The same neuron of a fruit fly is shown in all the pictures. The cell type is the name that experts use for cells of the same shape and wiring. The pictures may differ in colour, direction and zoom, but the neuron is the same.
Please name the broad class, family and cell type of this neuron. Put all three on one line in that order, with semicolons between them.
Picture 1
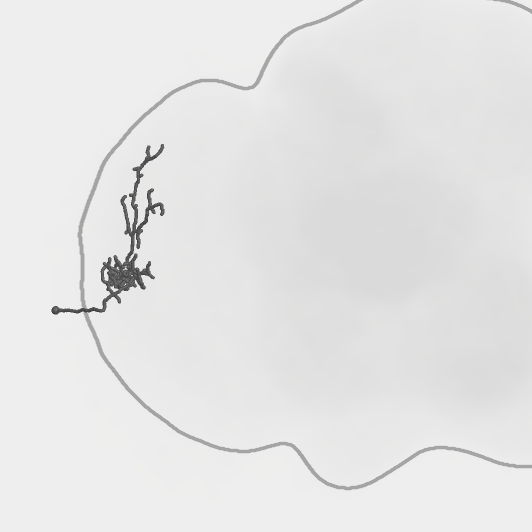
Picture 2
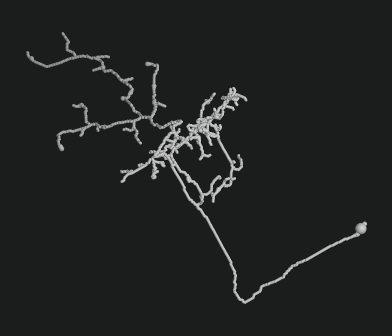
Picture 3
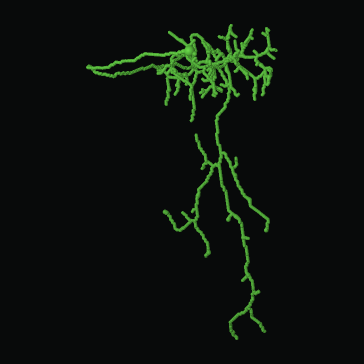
optic-lobe intrinsic neuron; Cm; Cm8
